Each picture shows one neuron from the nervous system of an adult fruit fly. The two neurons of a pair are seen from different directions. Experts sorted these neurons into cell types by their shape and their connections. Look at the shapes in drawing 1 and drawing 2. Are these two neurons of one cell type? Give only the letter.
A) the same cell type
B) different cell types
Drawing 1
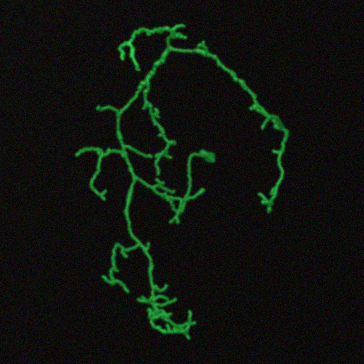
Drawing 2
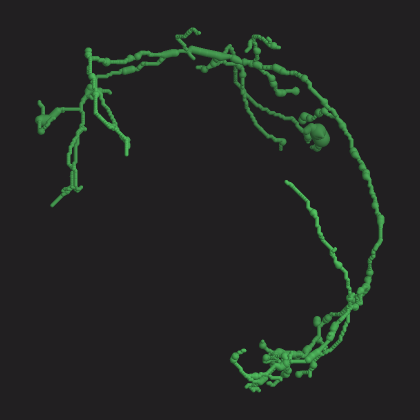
B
